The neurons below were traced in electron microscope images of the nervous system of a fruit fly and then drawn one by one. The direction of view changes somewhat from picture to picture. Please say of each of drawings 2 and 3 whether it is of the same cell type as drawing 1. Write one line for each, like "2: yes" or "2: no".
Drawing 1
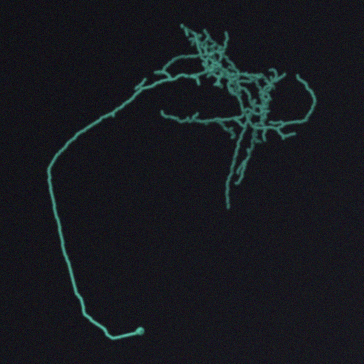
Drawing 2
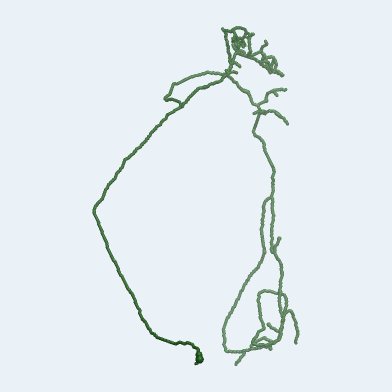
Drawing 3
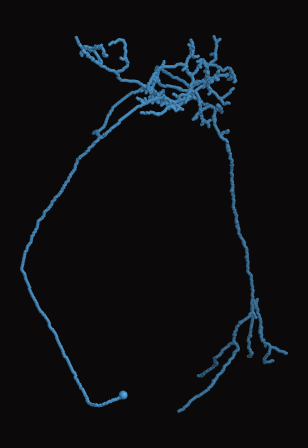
2: no
3: no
